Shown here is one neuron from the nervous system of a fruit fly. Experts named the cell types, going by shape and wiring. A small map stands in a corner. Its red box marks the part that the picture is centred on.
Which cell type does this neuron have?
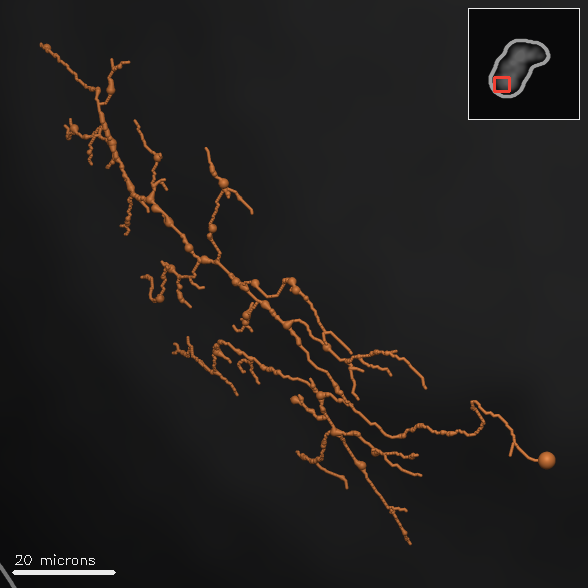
Cm12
